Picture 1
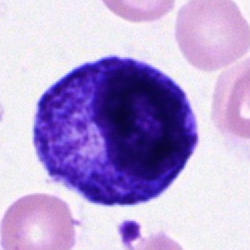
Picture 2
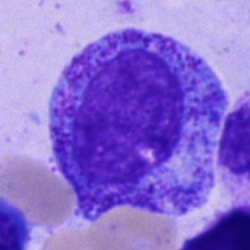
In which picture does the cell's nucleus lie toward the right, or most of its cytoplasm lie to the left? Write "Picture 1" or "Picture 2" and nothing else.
Picture 1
